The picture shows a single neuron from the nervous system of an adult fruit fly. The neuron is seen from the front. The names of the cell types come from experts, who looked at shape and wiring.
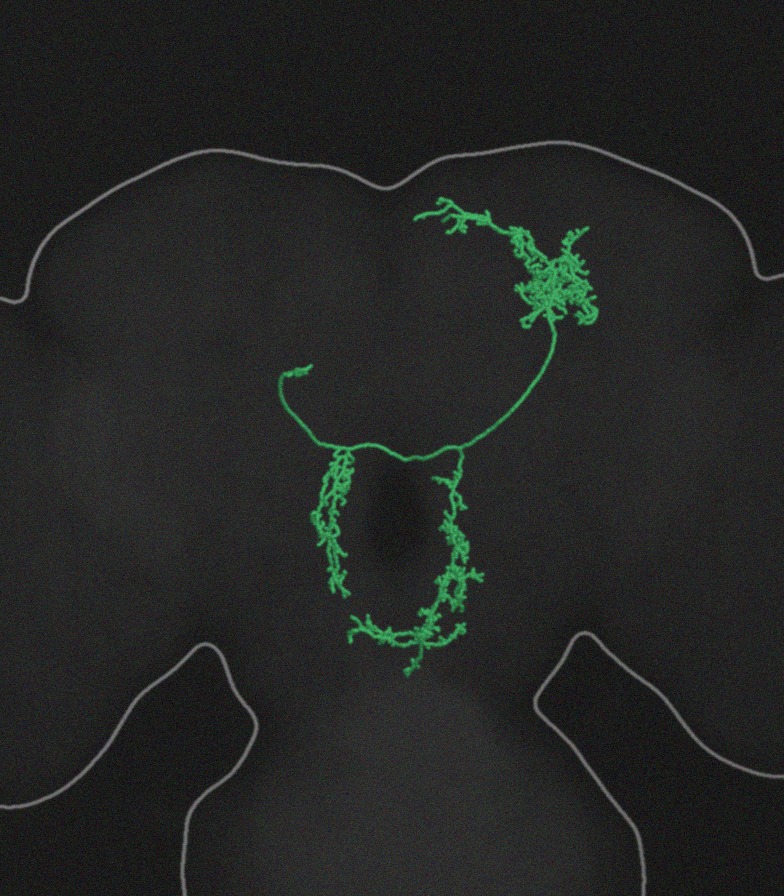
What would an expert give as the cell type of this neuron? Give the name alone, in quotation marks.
"mAL_m9"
